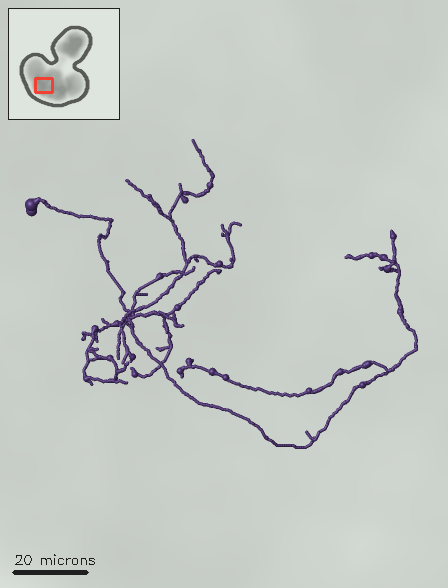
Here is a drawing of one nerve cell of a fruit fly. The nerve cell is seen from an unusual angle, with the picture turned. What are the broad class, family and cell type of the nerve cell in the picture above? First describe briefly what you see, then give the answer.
From left to right in the picture it spans about 110 microns. The picture shows dozens of branch ends. This is a central-brain intrinsic neuron. The family is hemilineage CLp2. Its cell type is CB2931.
